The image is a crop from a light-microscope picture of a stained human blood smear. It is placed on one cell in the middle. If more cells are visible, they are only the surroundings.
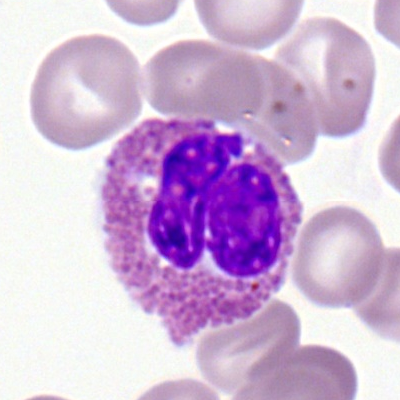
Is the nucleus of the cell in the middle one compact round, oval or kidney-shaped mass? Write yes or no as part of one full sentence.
No, instead of one mass, the nucleus consists of separate lobes.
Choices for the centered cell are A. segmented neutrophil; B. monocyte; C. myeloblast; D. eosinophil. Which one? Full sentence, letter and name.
As the central cell is an eosinophil, option D is correct.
